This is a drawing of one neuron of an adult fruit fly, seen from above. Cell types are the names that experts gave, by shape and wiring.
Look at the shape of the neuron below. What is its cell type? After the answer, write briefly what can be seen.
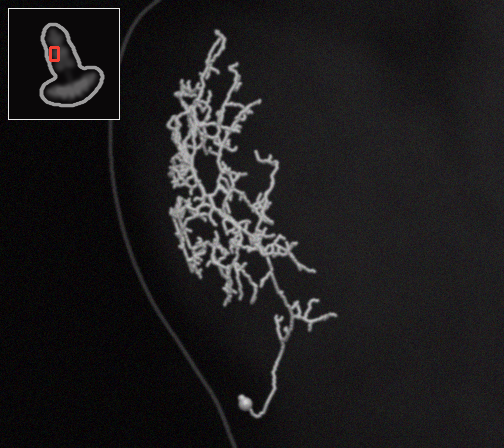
It is of cell type IN08A031. This is a nerve-cord intrinsic neuron. The cell body is at the bottom of the picture. Dozens of branch ends can be seen.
